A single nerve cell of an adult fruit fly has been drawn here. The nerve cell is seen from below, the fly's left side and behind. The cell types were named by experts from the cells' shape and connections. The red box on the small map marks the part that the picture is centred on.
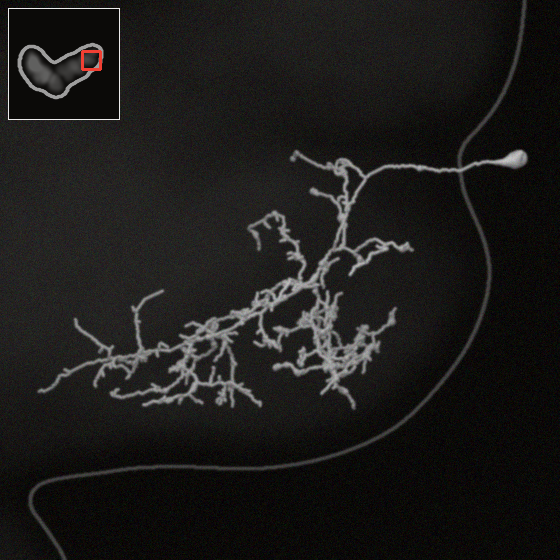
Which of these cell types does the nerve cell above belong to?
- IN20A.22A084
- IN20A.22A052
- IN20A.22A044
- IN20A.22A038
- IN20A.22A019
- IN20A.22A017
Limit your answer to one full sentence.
This nerve cell is given the cell type IN20A.22A019.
